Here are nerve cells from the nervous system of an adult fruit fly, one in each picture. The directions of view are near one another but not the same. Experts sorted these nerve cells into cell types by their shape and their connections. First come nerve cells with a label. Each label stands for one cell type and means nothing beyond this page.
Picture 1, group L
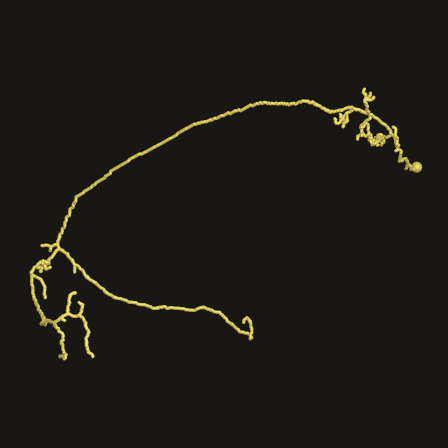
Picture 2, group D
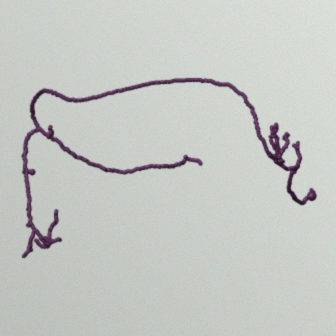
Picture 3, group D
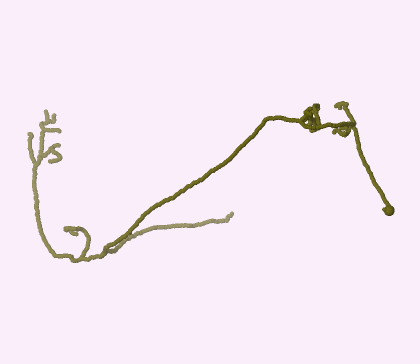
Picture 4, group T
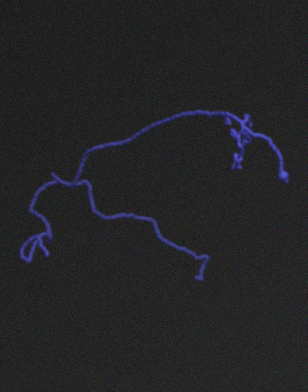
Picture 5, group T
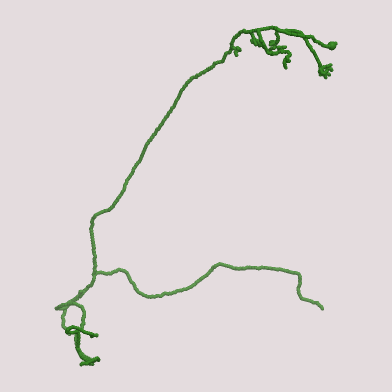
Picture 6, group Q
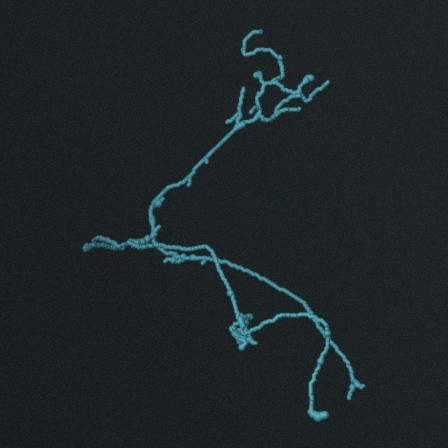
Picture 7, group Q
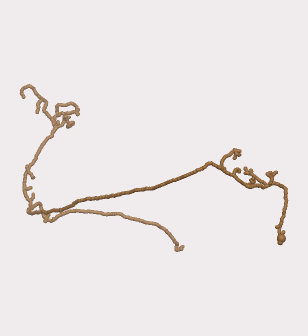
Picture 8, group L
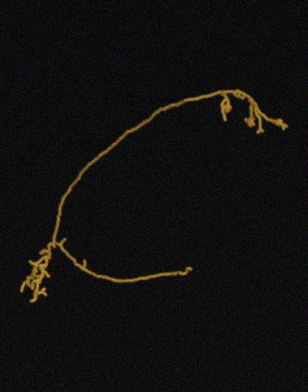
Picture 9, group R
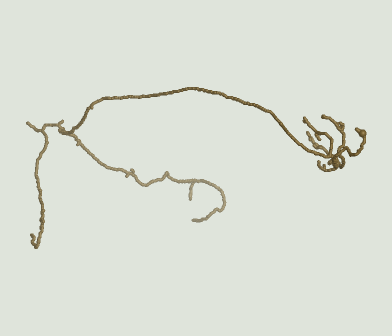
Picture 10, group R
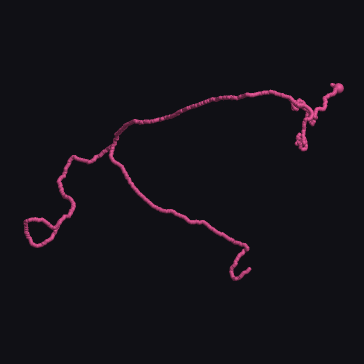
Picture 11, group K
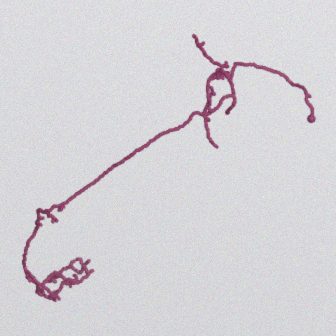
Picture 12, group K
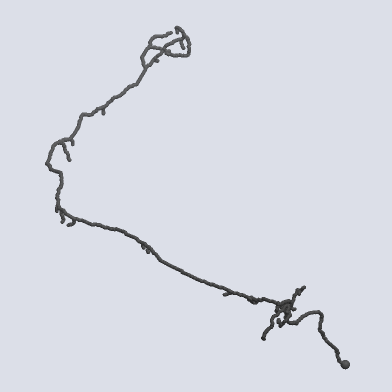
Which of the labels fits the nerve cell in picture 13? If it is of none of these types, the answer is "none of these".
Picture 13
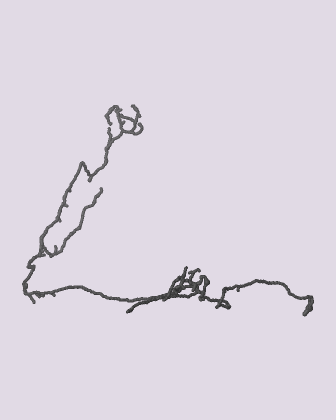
group K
